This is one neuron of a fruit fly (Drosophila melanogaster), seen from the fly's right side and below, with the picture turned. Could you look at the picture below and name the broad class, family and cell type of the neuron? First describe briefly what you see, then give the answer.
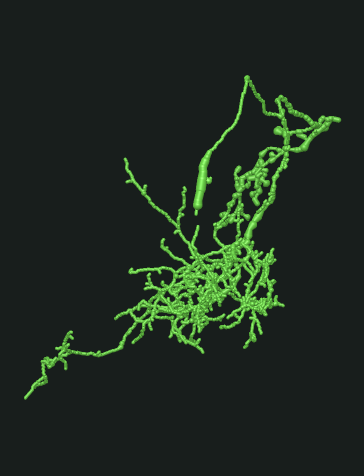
Its cell body lies in the middle of the picture. The picture shows dozens of branch ends. It is a central-brain intrinsic neuron. Its family is hemilineage LB3. Its cell type is PS336.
